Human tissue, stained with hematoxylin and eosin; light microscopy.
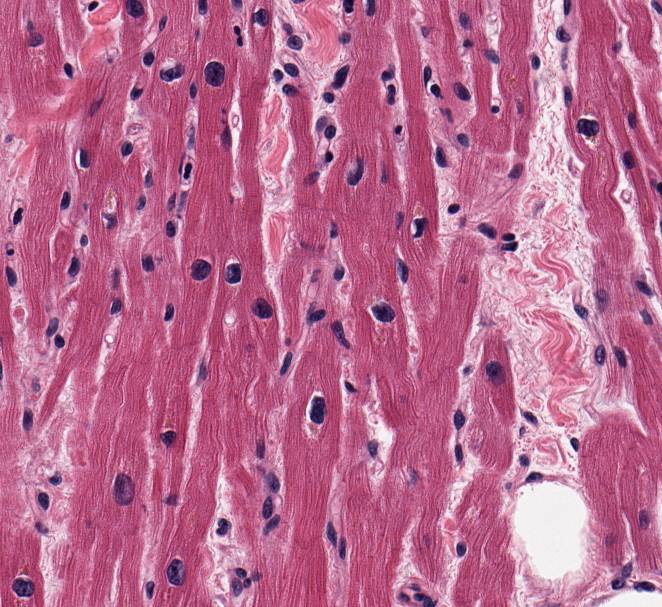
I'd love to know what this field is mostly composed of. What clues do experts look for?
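This is myocardium, I'd say. The fibres run mostly from the top of the field to the bottom, and they branch and join their neighbours to make a network. Their nuclei sit in the centre of the fibres, and at the ends of some of those central nuclei there are pale clear zones.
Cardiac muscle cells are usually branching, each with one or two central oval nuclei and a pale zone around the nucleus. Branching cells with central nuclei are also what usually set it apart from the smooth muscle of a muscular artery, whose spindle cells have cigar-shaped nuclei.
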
